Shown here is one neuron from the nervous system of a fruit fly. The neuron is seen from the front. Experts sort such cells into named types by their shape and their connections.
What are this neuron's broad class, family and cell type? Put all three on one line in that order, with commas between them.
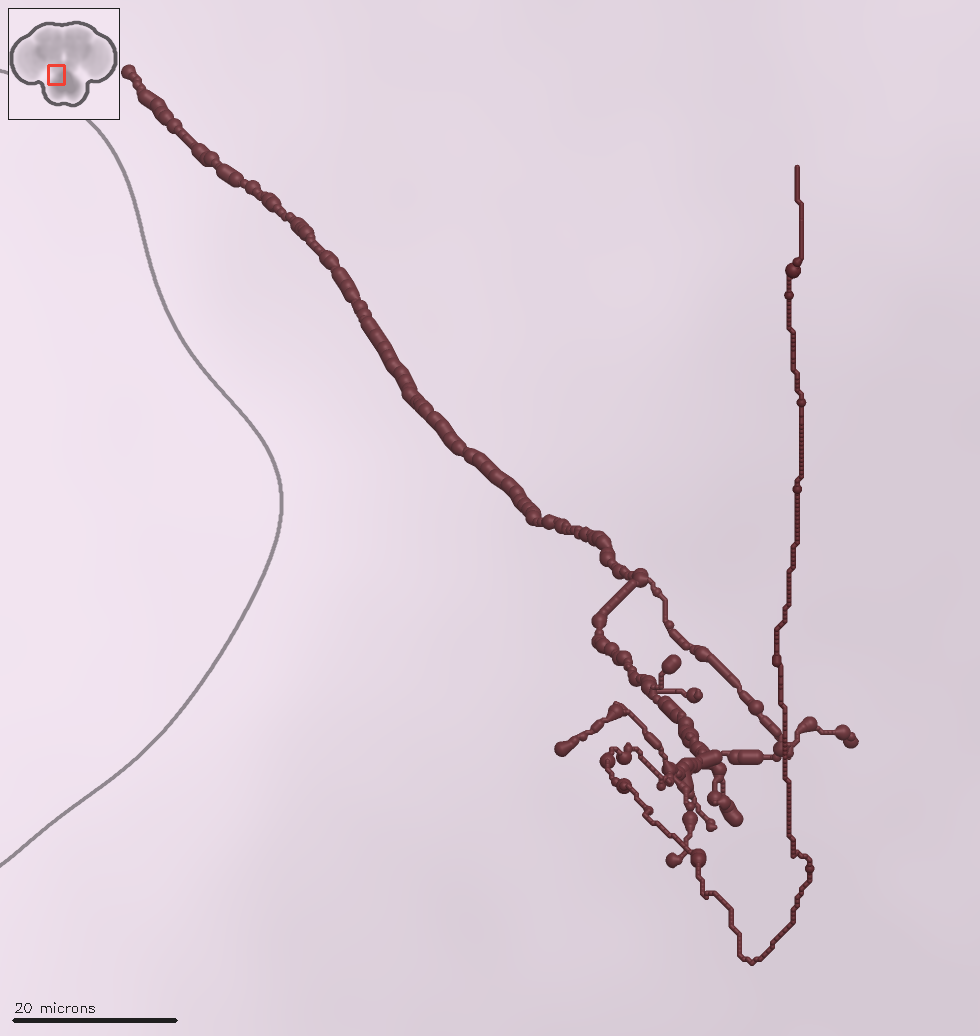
sensory neuron ascending to the brain, class mechanosensory proprioceptive, SApp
